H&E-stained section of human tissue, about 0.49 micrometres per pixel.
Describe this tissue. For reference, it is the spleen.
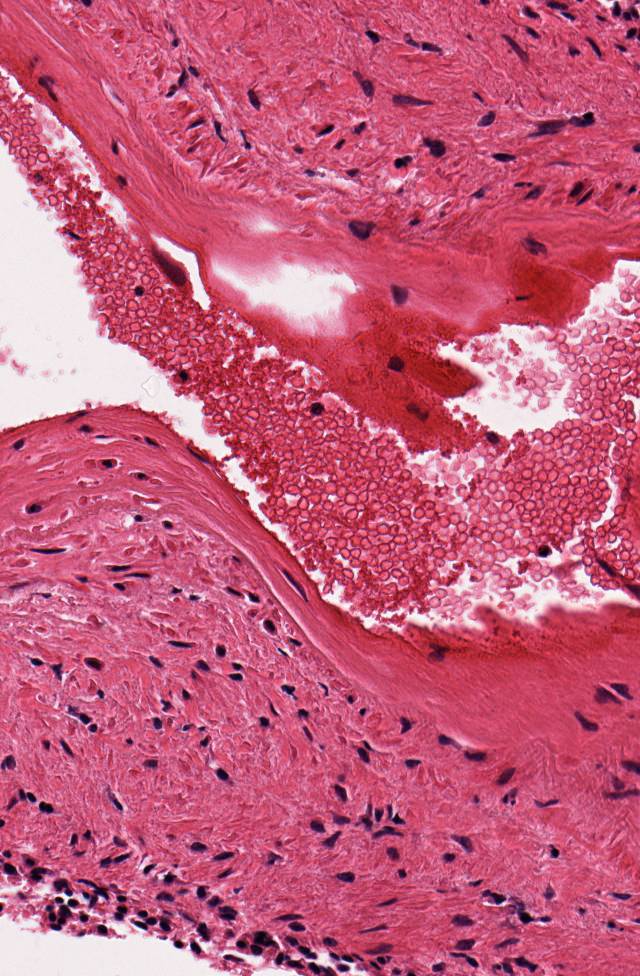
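A band of closely packed red blood cells runs diagonally from the upper left toward the middle of the right edge. These red blood cells lack nuclei and show as small round outlines with paler centres. Along the band's lower border lies a compact, smooth, deeply eosinophilic layer with few nuclei. Small, round, dark-staining nuclei crowd in a cluster in the lower left corner.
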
